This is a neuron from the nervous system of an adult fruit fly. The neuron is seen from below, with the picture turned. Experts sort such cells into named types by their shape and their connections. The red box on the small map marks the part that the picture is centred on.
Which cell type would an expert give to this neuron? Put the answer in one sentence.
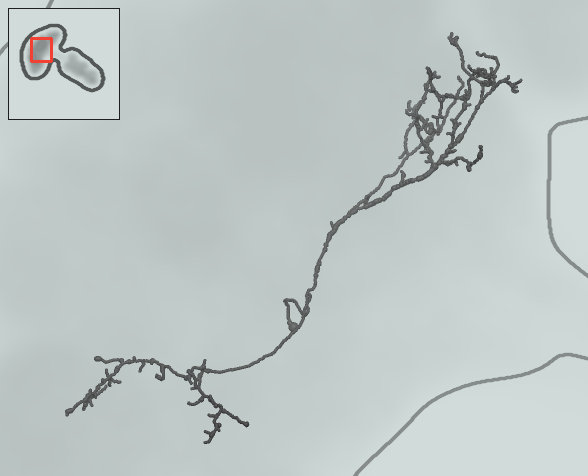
The cell type is CB4072.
